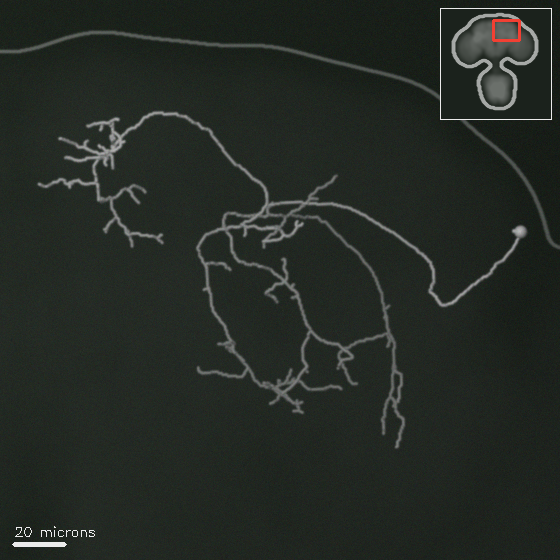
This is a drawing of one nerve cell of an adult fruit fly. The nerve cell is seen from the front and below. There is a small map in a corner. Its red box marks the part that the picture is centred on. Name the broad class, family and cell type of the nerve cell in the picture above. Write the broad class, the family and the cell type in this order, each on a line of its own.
central-brain intrinsic neuron
hemilineage SIPa1_ventral
CB3249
